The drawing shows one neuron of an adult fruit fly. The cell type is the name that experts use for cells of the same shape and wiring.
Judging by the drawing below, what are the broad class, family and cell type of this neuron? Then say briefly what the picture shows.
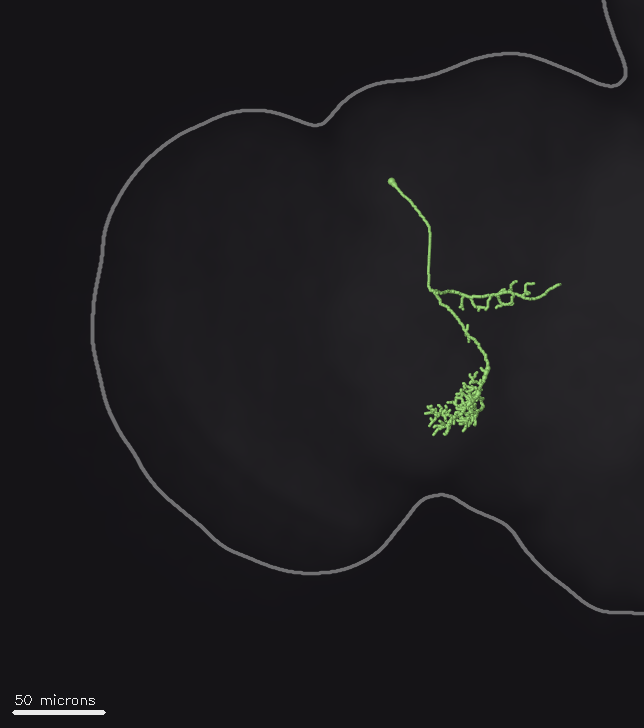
Its broad class is visual projection neuron. Its family is hemilineage VPNd1. The cell type is LPLC1. The cell body can be seen at the top of the picture. By the scale bar it is about 140 microns tall in this view.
